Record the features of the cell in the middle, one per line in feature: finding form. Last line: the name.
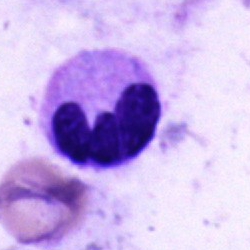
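Outline: round, smooth edge
Nucleus: down in the lower half of the cell
Chromatin: dense, dark purple
Cytoplasm: pale lilac
Cell: segmented neutrophil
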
